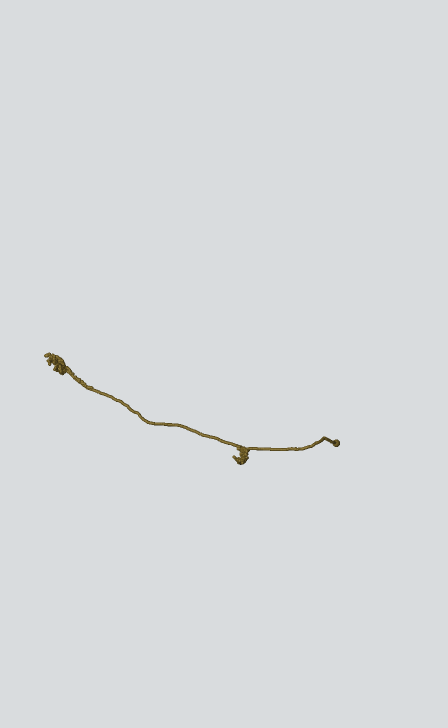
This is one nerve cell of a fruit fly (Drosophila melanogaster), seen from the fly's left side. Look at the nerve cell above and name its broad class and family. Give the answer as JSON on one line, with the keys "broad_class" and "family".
{"broad_class": "ascending neuron", "family": "hemilineage 05B"}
